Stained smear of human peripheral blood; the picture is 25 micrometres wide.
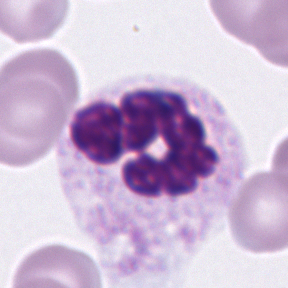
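Segmented neutrophil, the central cell: as I look closely, its lobes form a ring around a small pale gap in the middle. I can make out no nucleoli. Fine lilac granules are sprinkled through the cytoplasm, and the outline is roughly round, slightly drawn downward.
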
